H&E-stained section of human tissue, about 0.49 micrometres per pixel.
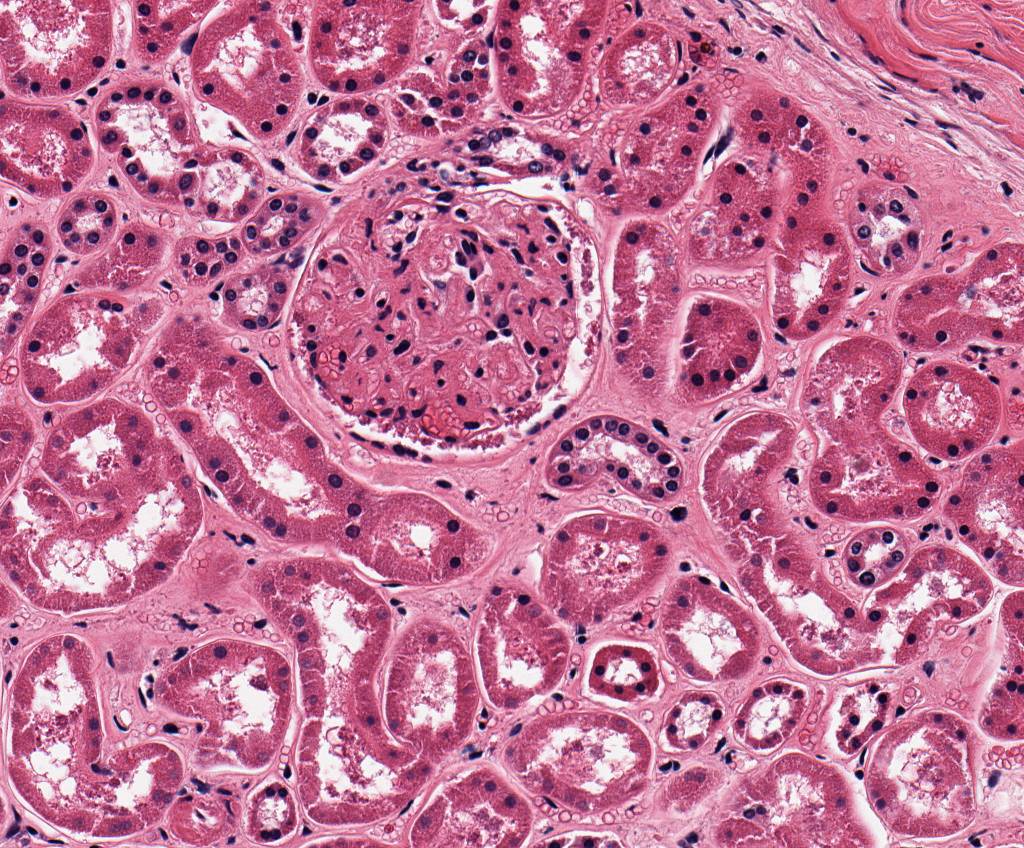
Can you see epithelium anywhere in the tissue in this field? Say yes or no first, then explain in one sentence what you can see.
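Yes. Tubular epithelial nuclei are round, dark and single, sitting toward the base of the cells.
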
